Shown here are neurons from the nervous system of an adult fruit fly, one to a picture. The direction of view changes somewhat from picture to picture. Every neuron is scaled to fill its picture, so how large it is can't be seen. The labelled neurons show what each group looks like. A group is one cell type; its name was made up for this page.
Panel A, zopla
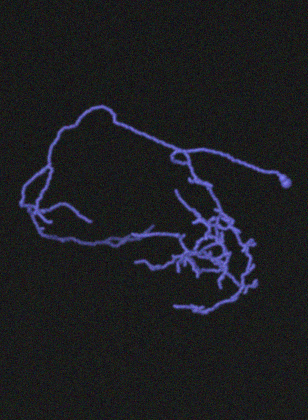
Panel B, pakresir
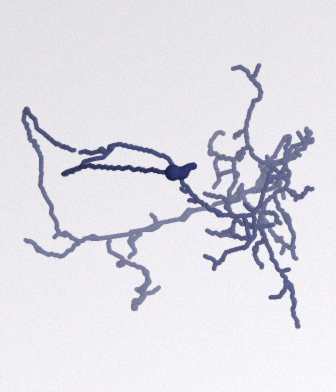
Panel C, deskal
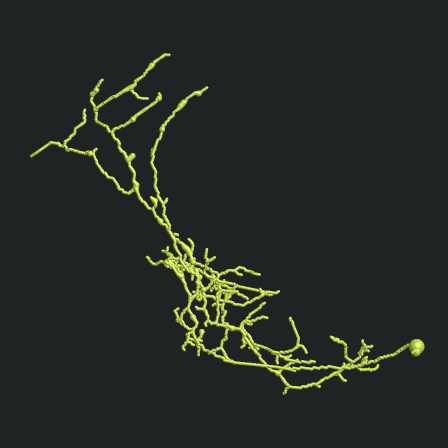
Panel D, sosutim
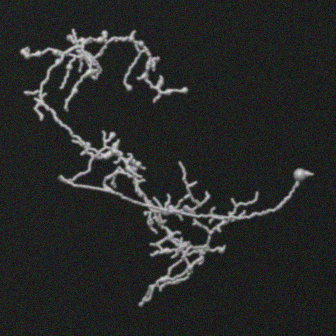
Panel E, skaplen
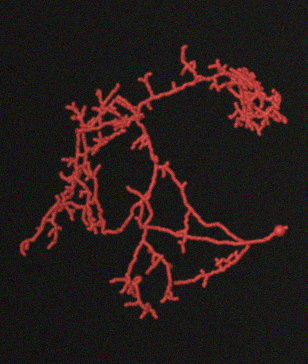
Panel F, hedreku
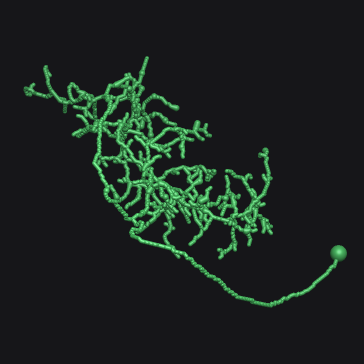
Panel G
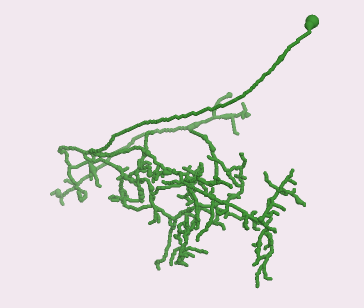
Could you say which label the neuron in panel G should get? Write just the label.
zopla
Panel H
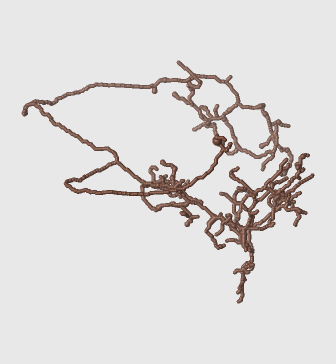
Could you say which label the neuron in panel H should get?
sosutim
